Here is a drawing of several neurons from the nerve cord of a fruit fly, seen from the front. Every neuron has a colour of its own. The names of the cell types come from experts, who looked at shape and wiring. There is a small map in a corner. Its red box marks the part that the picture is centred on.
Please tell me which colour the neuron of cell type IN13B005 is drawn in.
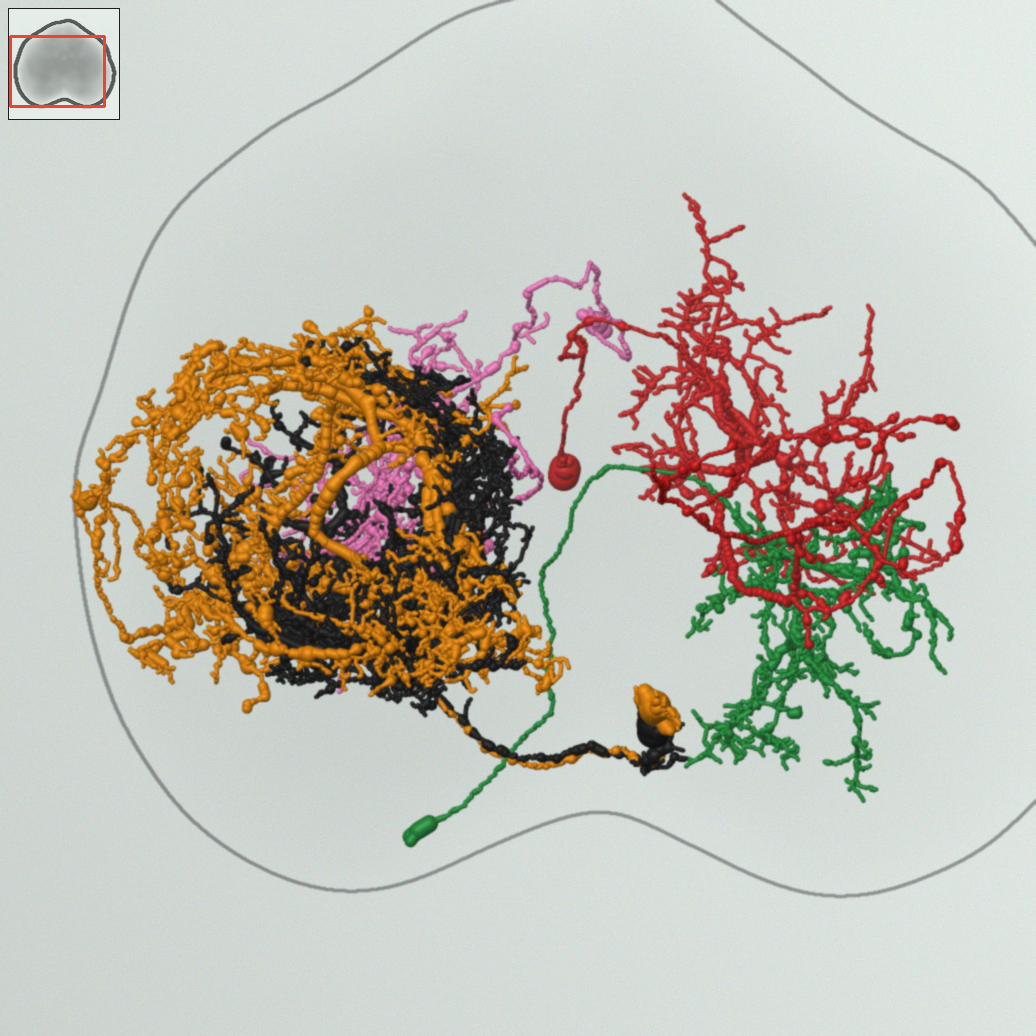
black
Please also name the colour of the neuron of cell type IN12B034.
green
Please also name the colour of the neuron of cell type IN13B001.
orange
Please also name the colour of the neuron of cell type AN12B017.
red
